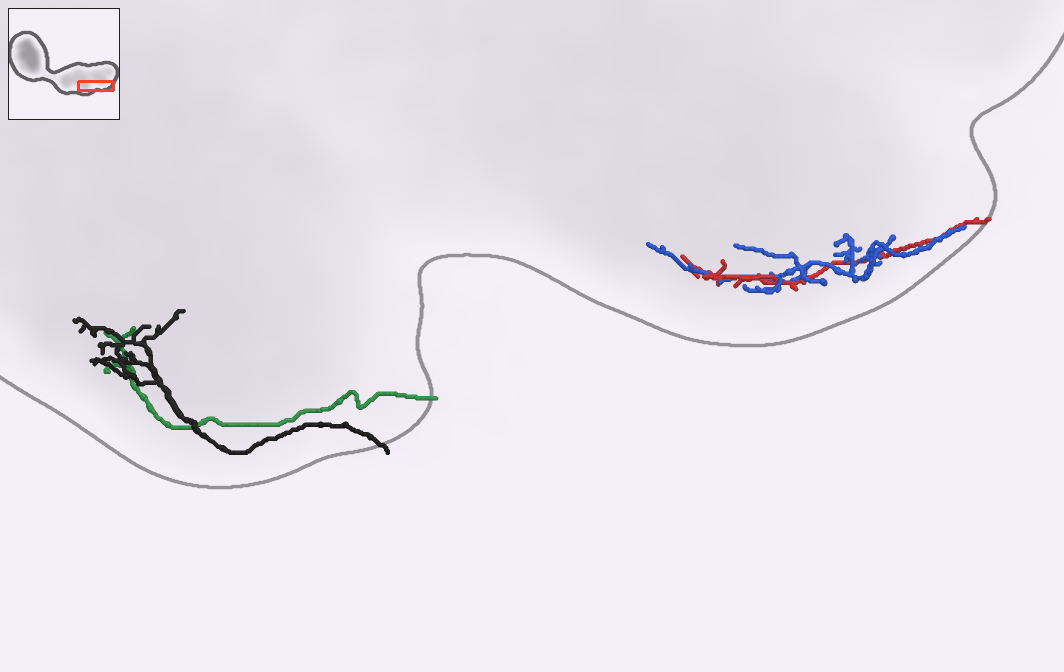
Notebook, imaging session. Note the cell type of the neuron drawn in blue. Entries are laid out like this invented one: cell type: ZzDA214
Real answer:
cell type: SNta28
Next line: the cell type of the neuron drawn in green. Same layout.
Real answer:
cell type: SNta20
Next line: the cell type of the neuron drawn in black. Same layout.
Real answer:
cell type: SNta29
